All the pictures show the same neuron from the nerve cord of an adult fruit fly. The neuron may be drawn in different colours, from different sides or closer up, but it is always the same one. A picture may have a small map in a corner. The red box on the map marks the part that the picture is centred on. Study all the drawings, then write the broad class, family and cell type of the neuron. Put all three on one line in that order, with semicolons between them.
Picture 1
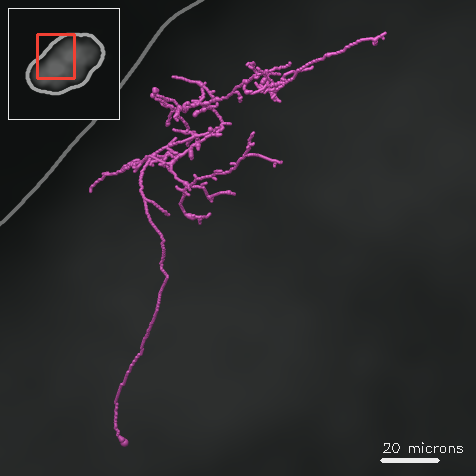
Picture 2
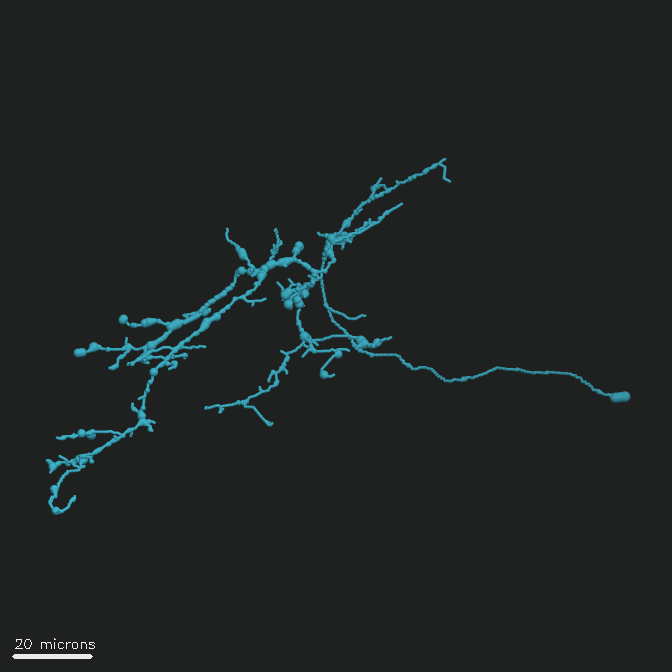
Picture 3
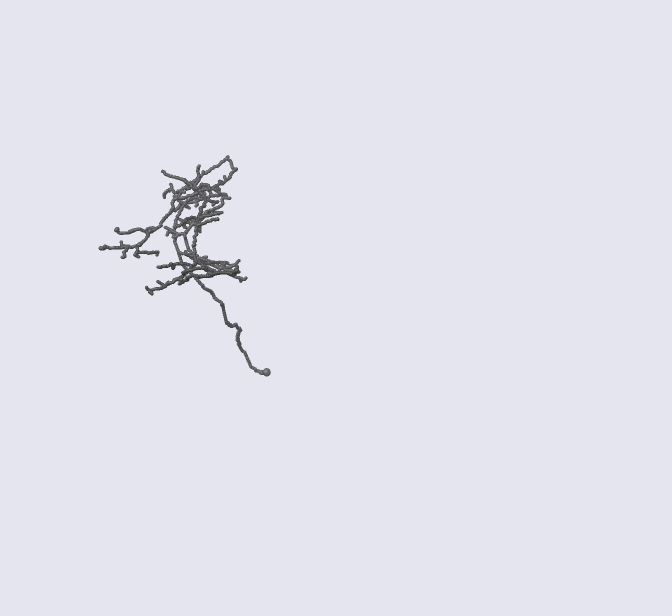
nerve-cord intrinsic neuron; hemilineage 03B; IN03B066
